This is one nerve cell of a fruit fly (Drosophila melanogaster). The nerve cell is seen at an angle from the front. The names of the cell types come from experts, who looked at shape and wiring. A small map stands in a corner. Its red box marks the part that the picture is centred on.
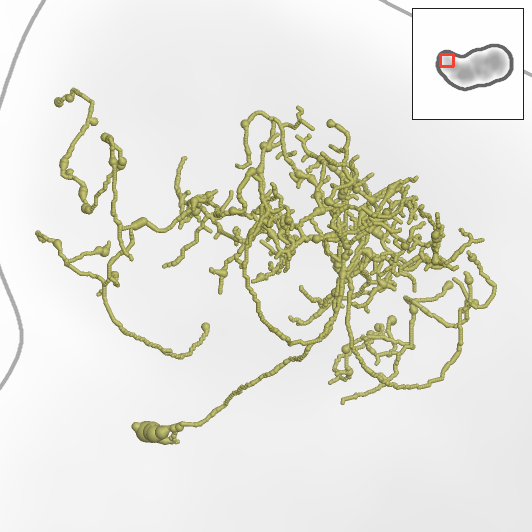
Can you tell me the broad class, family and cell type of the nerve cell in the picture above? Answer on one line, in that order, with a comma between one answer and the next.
nerve-cord intrinsic neuron, hemilineage 00A, IN00A024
